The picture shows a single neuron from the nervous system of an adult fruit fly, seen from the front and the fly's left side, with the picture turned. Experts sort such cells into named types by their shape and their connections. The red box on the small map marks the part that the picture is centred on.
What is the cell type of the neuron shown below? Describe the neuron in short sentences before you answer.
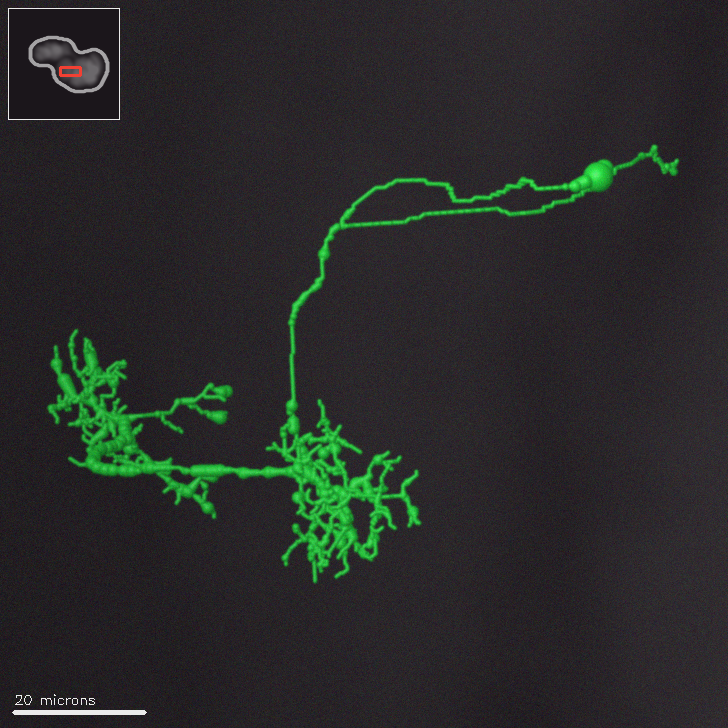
The cell body can be seen at the upper right of the picture. By the scale bar it is about 95 microns wide in this view. The picture shows dozens of branch ends. Its broad class is visual projection neuron. It is of cell type TmY14.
